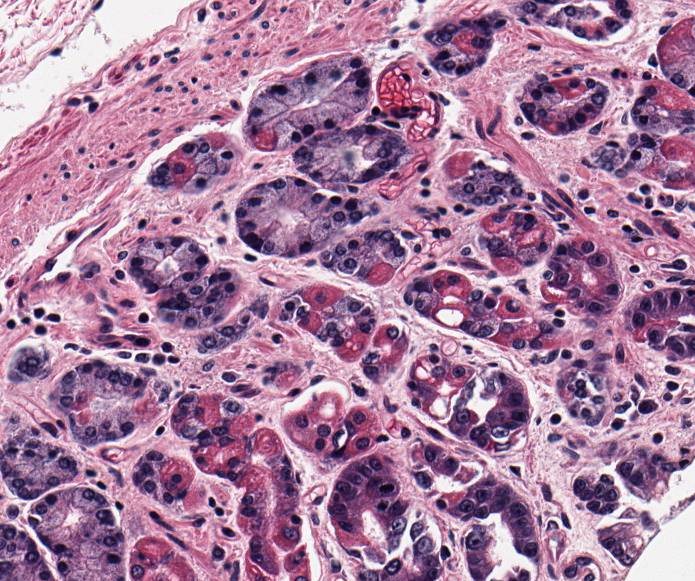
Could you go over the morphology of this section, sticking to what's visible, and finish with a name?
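Bright pink cells: round, centrally placed dark nucleus. Grey-purple cells: finely granular cytoplasm, round nuclei lying toward the outer, basal side of the gland. Stroma between glands: delicate, pale pink, with only scattered small dark nuclei. Upper left edge: a band of dense pink fibrous tissue with elongated nuclei, running parallel to the edge. The section is stomach.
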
